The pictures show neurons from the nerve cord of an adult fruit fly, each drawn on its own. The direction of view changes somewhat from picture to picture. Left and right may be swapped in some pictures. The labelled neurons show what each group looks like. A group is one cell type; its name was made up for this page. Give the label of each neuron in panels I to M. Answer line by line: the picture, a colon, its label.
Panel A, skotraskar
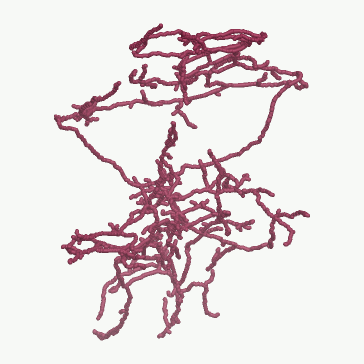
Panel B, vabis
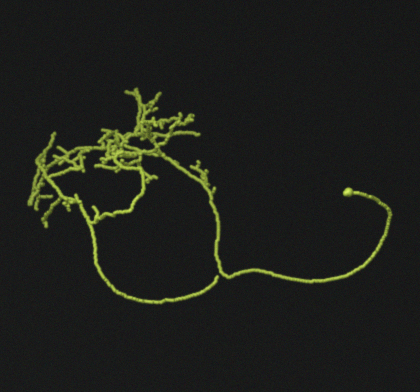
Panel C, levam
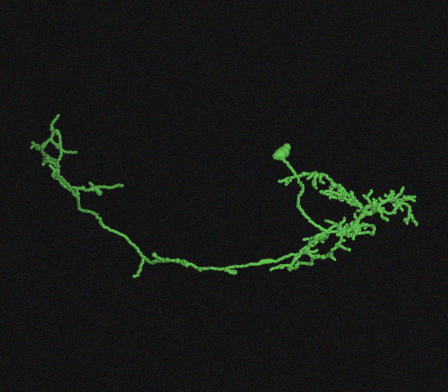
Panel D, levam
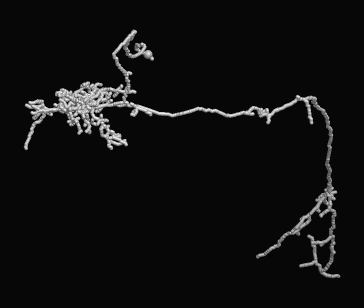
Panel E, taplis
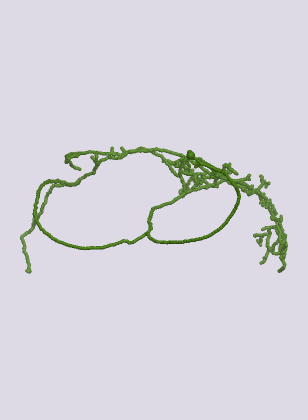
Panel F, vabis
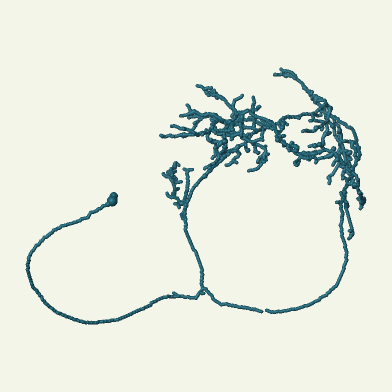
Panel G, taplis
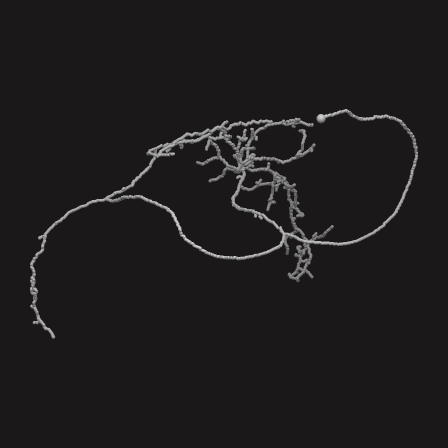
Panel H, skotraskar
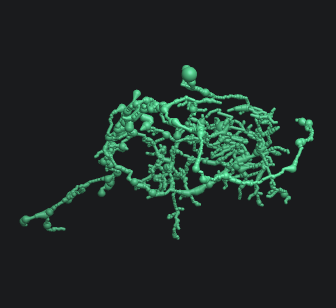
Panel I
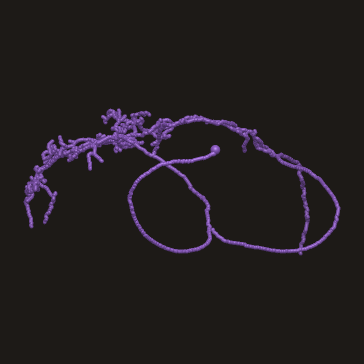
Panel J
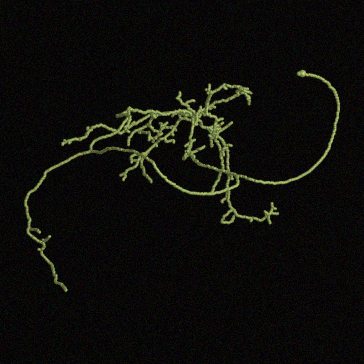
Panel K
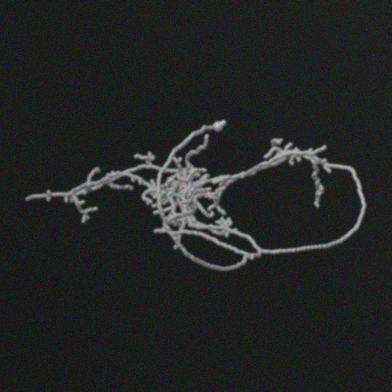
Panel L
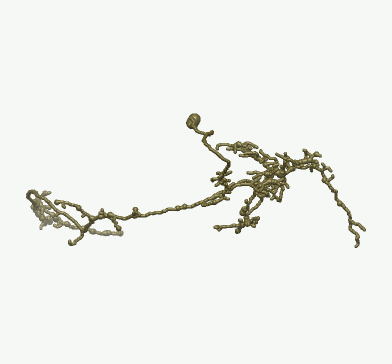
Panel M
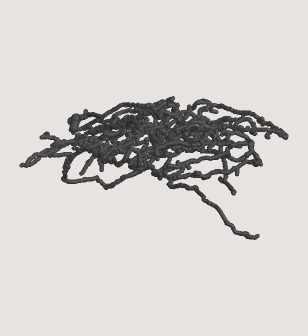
I: taplis
J: taplis
K: vabis
L: levam
M: skotraskar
